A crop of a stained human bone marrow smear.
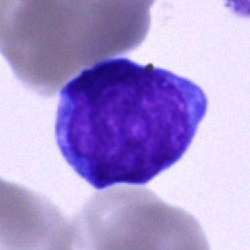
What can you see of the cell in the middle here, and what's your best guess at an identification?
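Roughly round, I'd say, though slightly angular and uneven. There's only a scant, deep blue rim of cytoplasm, widest on the right, with no granules in it. One tiny dark dot sits on the upper edge. This is a blast.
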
